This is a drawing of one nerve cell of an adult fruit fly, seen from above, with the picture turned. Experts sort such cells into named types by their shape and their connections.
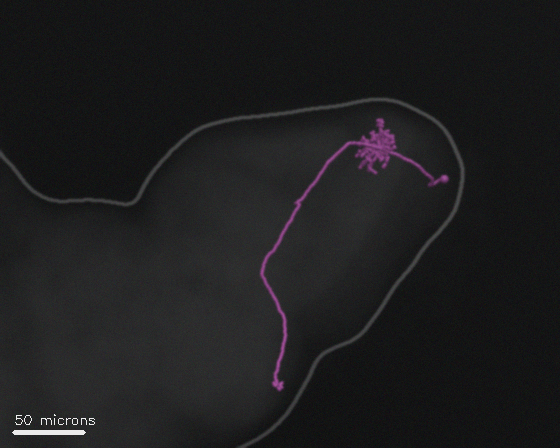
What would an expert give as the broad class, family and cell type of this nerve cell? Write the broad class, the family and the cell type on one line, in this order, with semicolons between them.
visual projection neuron; MeTu; MeTu1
